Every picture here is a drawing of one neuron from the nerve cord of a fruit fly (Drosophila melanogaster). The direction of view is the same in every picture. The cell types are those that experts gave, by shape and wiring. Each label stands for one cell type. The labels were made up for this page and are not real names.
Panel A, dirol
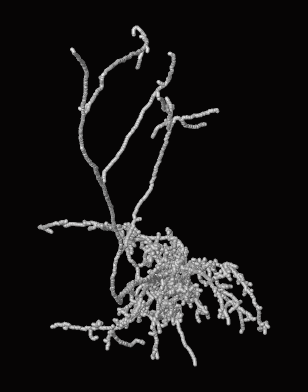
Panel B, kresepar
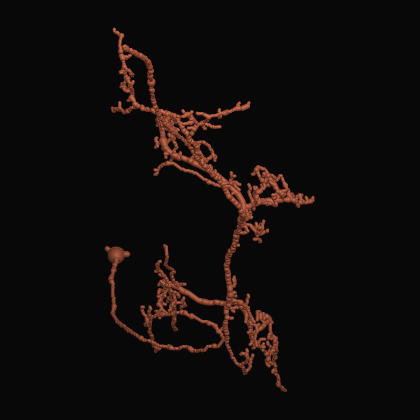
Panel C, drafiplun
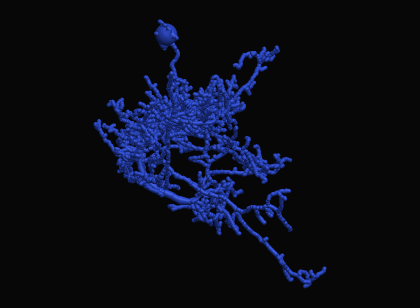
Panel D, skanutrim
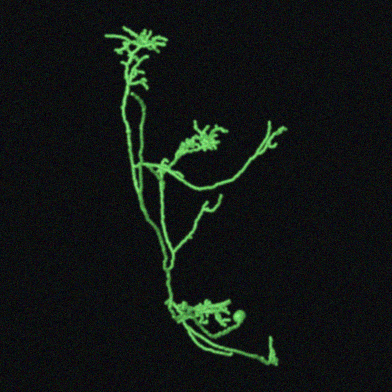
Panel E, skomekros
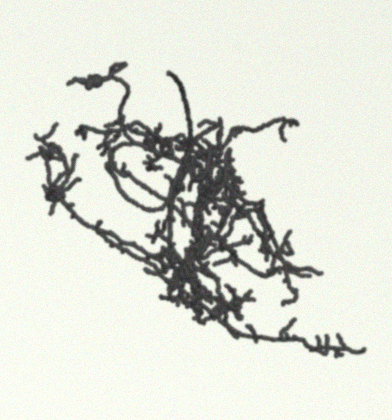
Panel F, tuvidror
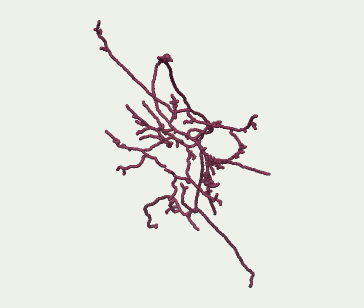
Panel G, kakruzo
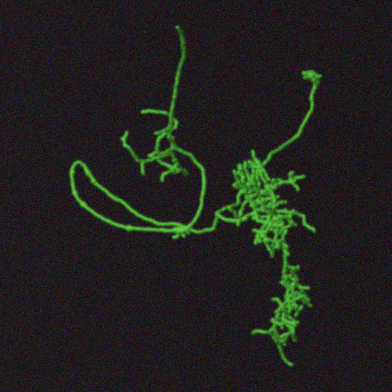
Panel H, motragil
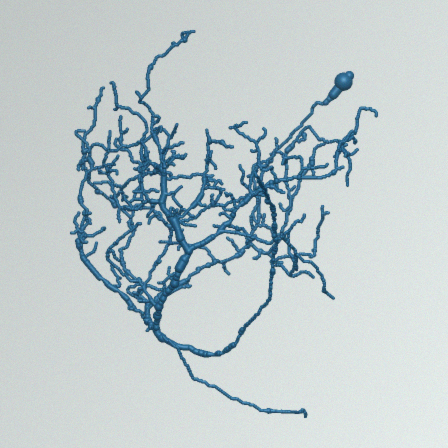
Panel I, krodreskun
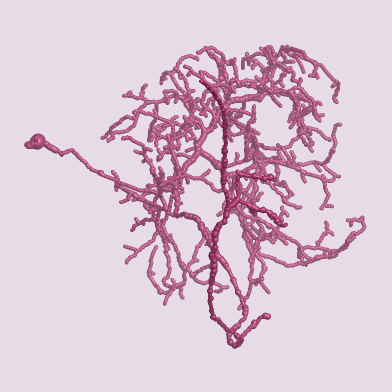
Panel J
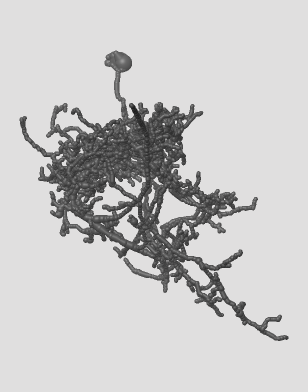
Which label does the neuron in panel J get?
drafiplun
